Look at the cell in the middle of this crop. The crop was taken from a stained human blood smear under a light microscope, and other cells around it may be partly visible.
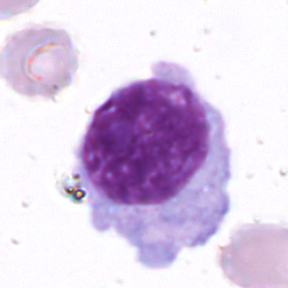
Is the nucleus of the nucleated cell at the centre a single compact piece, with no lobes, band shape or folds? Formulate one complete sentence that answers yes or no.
Yes, the nucleus is neither lobed nor folded but one compact round, oval or kidney-shaped mass.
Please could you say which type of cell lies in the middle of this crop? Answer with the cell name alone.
plasma cell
